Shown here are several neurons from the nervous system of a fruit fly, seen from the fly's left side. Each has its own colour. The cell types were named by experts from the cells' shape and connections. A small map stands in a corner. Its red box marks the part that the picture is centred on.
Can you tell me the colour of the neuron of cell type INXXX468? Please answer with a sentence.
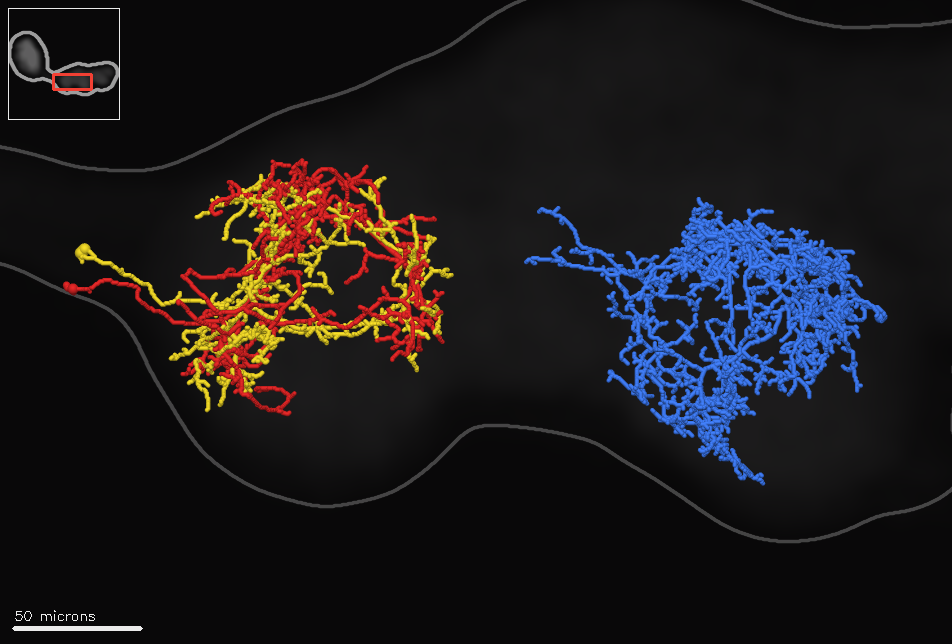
The colour is red.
